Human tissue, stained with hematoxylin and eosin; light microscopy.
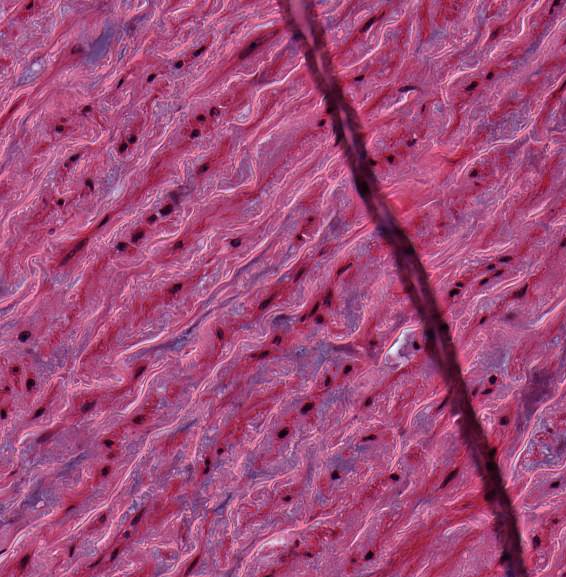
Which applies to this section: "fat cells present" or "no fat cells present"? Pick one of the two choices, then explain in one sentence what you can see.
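No fat cells present. No fat cells are seen in the field.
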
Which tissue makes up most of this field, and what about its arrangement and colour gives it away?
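The answer is tunica media of an artery: closely packed, pink fibres with a crimped, wavy course run roughly parallel on a diagonal across the whole field. Many nuclei line up in short rows along the fibres.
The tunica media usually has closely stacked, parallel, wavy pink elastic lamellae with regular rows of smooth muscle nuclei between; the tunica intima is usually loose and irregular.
Pale bluish-purple ground substance shows between fibres, mostly in the middle and lower left.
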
